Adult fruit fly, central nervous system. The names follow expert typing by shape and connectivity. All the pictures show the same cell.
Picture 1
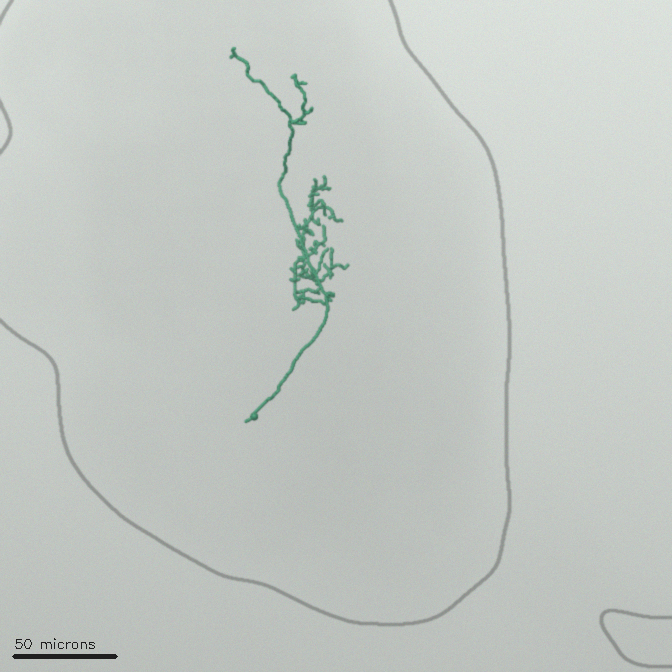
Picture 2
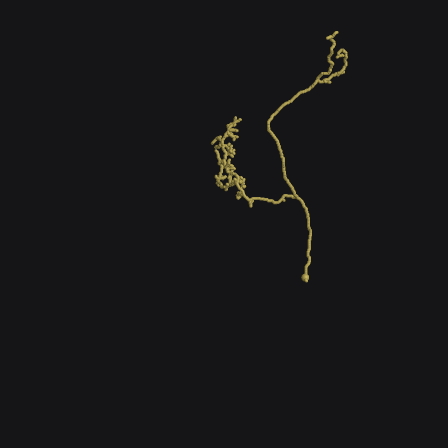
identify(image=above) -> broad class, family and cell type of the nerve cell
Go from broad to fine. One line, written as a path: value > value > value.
visual projection neuron > LC > LC24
